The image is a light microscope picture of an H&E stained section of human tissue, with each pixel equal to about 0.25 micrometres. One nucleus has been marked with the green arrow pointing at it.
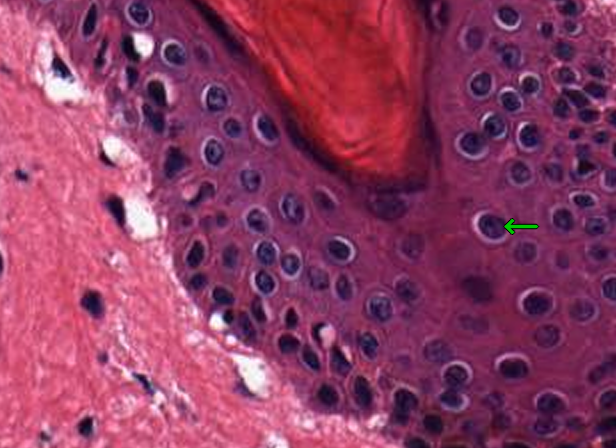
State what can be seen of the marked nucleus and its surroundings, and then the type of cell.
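The nucleus is round, dark purple and about the same size as the nuclei of the neighbouring cells. A thin clear white rim surrounds the nucleus, separating it from the cytoplasm. The cytoplasm is an even, smooth purplish-pink and fairly plentiful, with no sharp outline dividing it from the neighbouring cells. The cell lies within a continuous sheet of similar cells whose nuclei also have clear rims, with a bright red layered mass a short way above and to the left. This is a keratinocyte.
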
